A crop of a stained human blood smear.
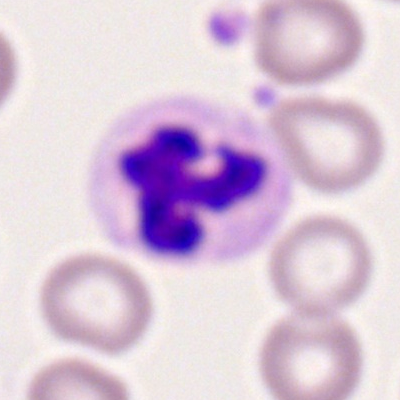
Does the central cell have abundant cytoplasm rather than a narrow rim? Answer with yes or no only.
Yes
